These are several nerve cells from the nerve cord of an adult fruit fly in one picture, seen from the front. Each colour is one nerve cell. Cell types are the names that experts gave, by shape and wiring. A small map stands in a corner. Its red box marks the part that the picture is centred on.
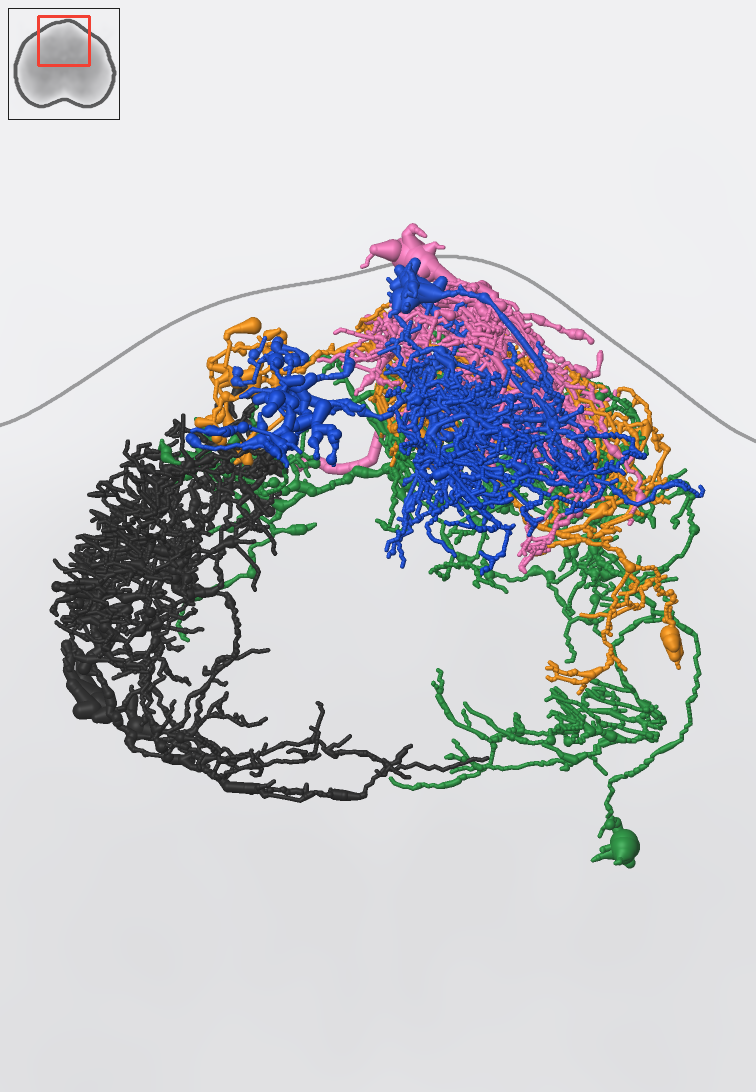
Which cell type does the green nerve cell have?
MNad68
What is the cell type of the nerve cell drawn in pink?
MNad09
